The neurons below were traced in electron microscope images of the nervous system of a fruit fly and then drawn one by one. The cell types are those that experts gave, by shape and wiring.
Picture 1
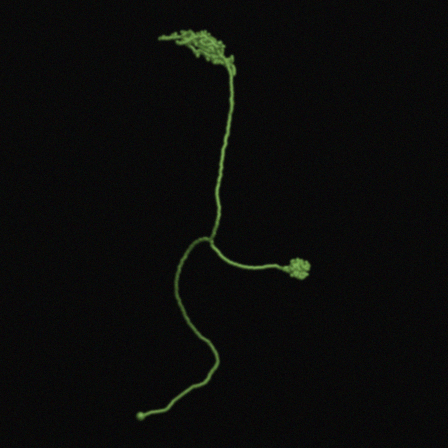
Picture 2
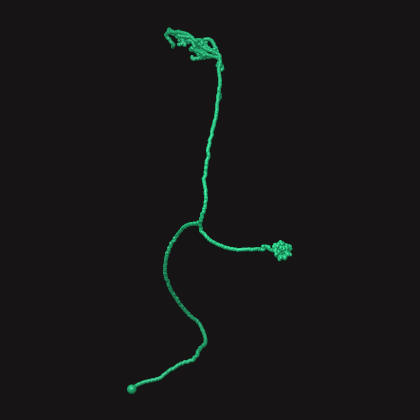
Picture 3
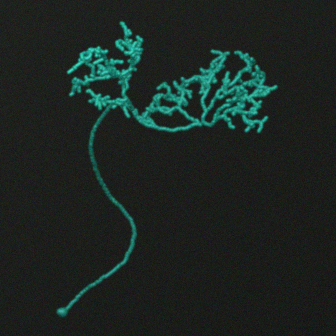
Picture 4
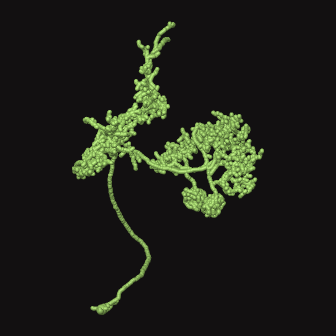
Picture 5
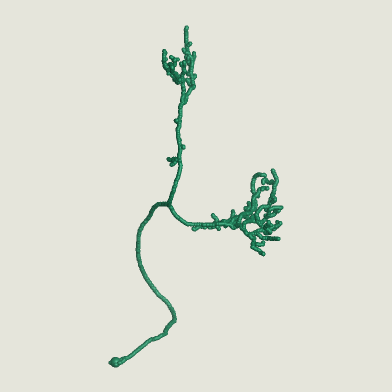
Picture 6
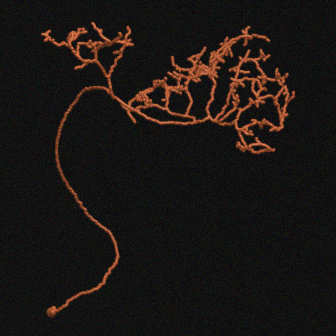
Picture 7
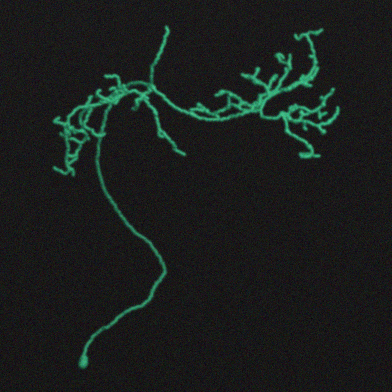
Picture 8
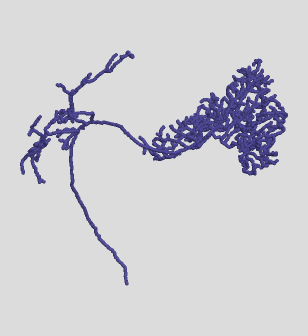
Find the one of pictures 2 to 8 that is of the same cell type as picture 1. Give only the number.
2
